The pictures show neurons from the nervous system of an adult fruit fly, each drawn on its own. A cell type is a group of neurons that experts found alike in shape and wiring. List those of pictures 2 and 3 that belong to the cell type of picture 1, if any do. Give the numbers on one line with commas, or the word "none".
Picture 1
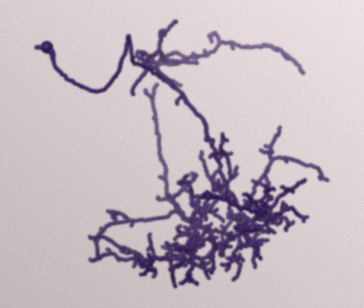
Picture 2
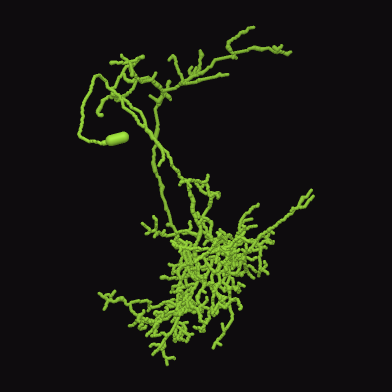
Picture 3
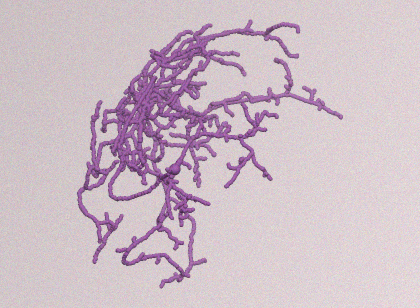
2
